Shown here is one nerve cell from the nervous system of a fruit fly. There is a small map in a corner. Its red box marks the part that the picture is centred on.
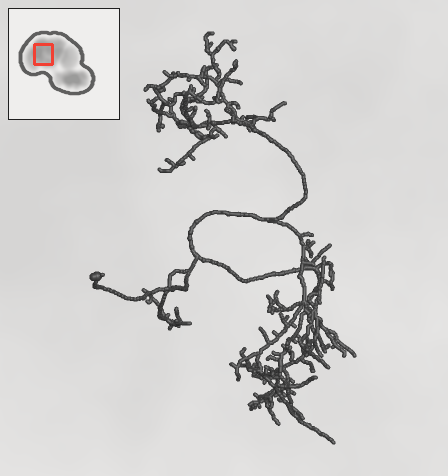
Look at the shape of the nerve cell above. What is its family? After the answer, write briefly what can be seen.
The family is hemilineage PSa1. This is a central-brain intrinsic neuron. The cell body can be seen on the left of the picture. The picture shows dozens of branch ends.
